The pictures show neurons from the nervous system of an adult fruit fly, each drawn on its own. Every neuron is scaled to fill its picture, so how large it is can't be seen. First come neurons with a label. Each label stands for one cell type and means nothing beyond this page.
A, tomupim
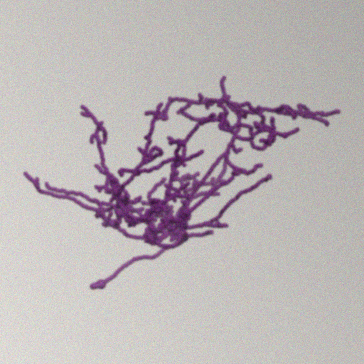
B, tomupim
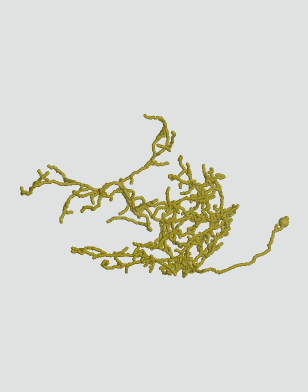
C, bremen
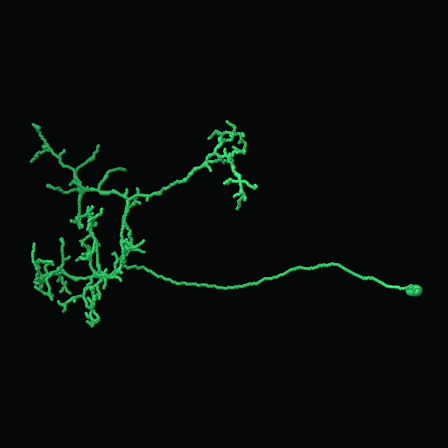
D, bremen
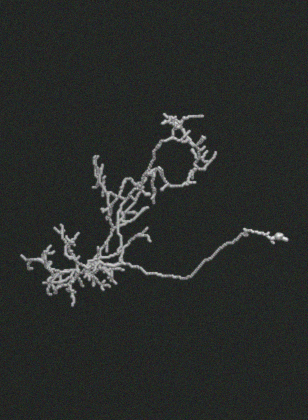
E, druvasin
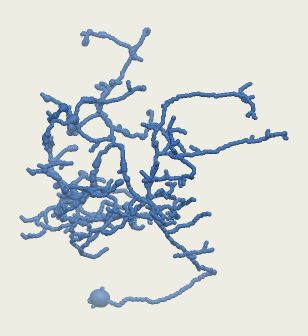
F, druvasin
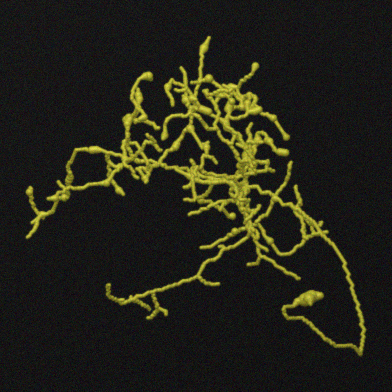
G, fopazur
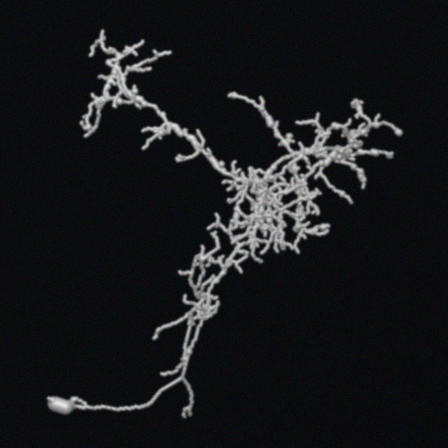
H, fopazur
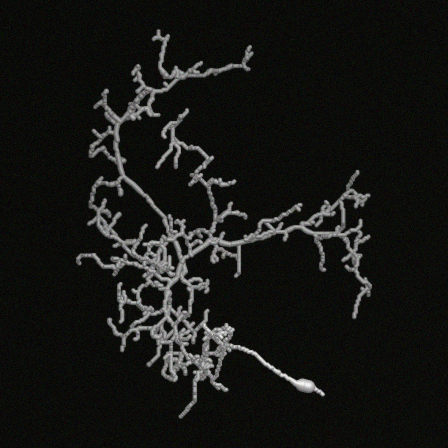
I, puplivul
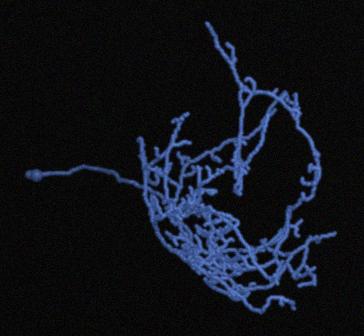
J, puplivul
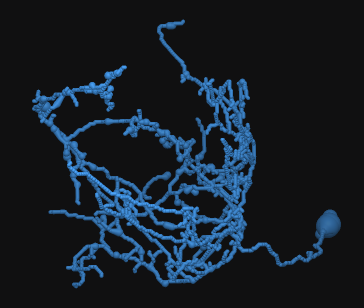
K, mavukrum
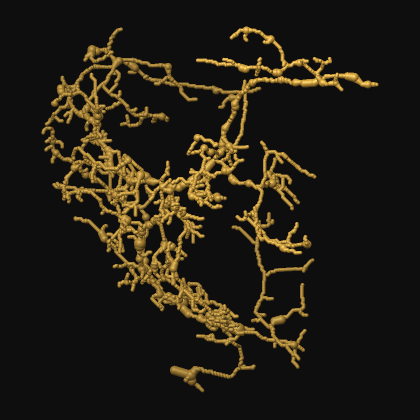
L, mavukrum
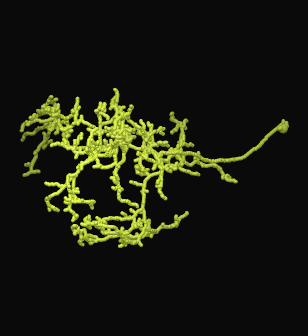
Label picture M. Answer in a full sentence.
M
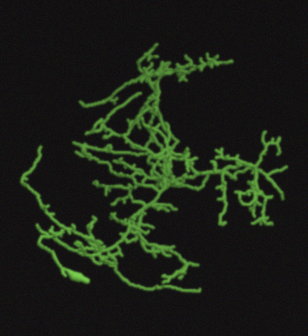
It belongs to fopazur.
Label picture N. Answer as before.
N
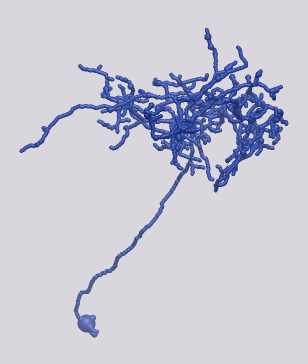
It belongs to druvasin.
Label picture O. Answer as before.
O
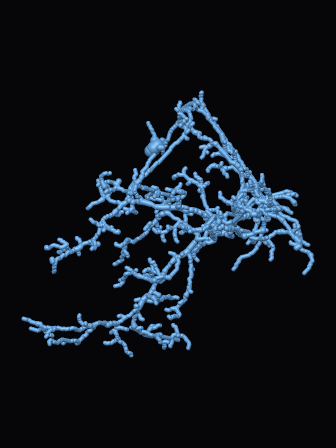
It belongs to fopazur.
